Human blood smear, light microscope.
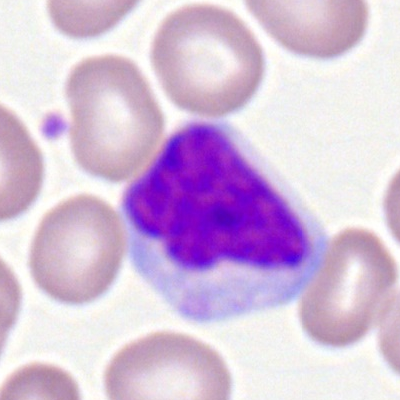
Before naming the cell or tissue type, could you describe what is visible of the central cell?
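Look first at the outline: it is irregular and angular, not round. Inside, the nucleus is one unlobed mass, roughly triangular, filling the upper part of the cell. Its chromatin is coarse and clumped, with darker patches here and there. This cell is a lymphocyte.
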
